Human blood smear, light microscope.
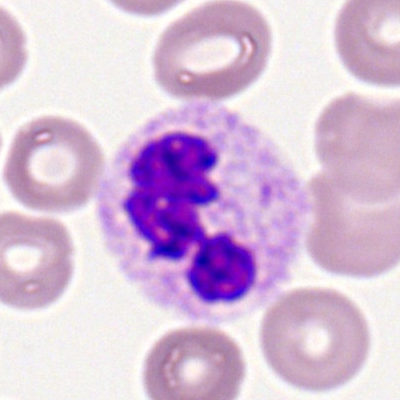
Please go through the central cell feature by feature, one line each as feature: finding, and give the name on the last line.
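Nuclear lobes: three
Lobe position: toward the left half of the cell
Chromatin: dark purple, coarsely clumped
Cytoplasm: filled with fine, small lilac granules
Name: segmented neutrophil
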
